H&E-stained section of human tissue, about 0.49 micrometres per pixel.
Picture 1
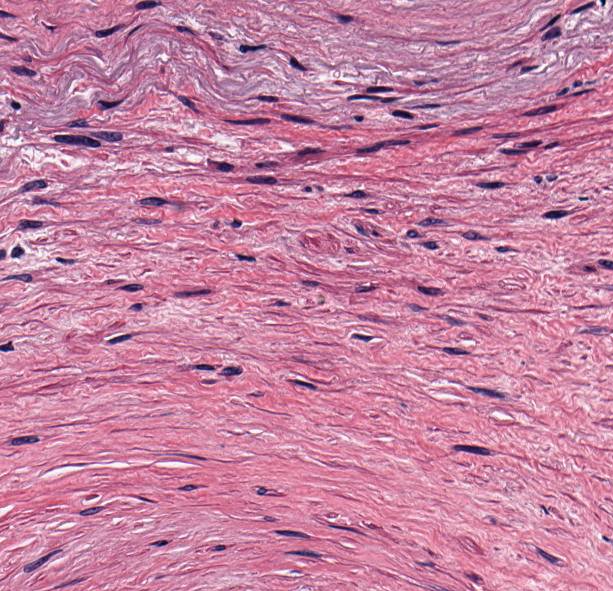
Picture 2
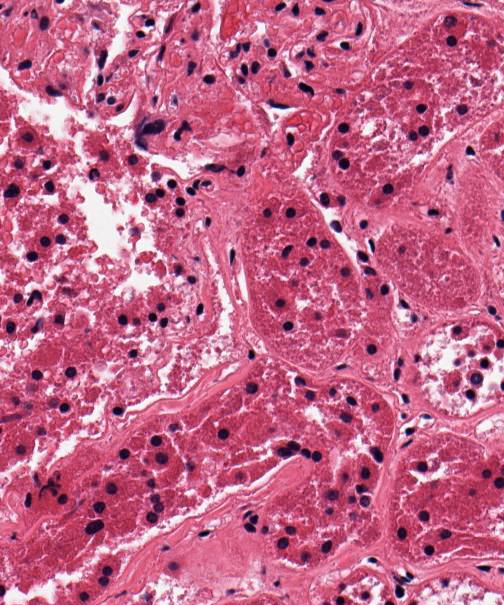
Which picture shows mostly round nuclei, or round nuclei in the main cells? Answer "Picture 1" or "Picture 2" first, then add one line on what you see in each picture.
Picture 2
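Picture 1: The nuclei are dark, thin and spindle-shaped, lying lengthwise along the fibres.
Picture 2: Most nuclei are small, round and darkly stained.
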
